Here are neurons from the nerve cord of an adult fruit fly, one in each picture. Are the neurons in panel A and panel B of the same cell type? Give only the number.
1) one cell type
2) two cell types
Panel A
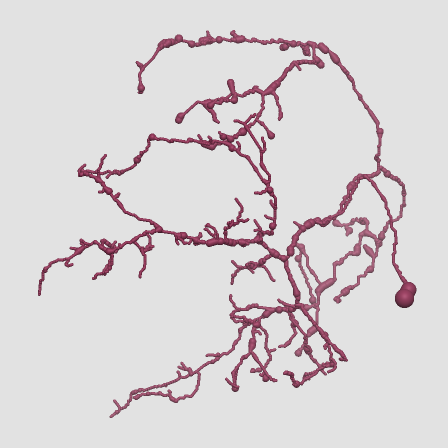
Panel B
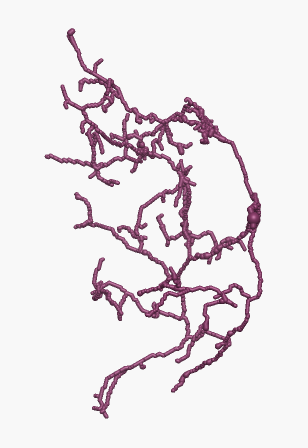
1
